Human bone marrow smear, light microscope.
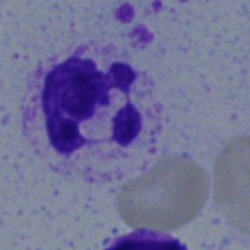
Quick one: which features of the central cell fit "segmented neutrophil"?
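Fits segmented neutrophil: nucleus divided into several dark lobes curving around a pale central gap.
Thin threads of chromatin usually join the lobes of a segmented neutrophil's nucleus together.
Chromatin dense and dark purple throughout the nucleus. Cytoplasm abundant and very pale, almost colourless, with fine pinkish-purple granules scattered through it.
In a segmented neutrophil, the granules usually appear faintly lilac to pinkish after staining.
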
